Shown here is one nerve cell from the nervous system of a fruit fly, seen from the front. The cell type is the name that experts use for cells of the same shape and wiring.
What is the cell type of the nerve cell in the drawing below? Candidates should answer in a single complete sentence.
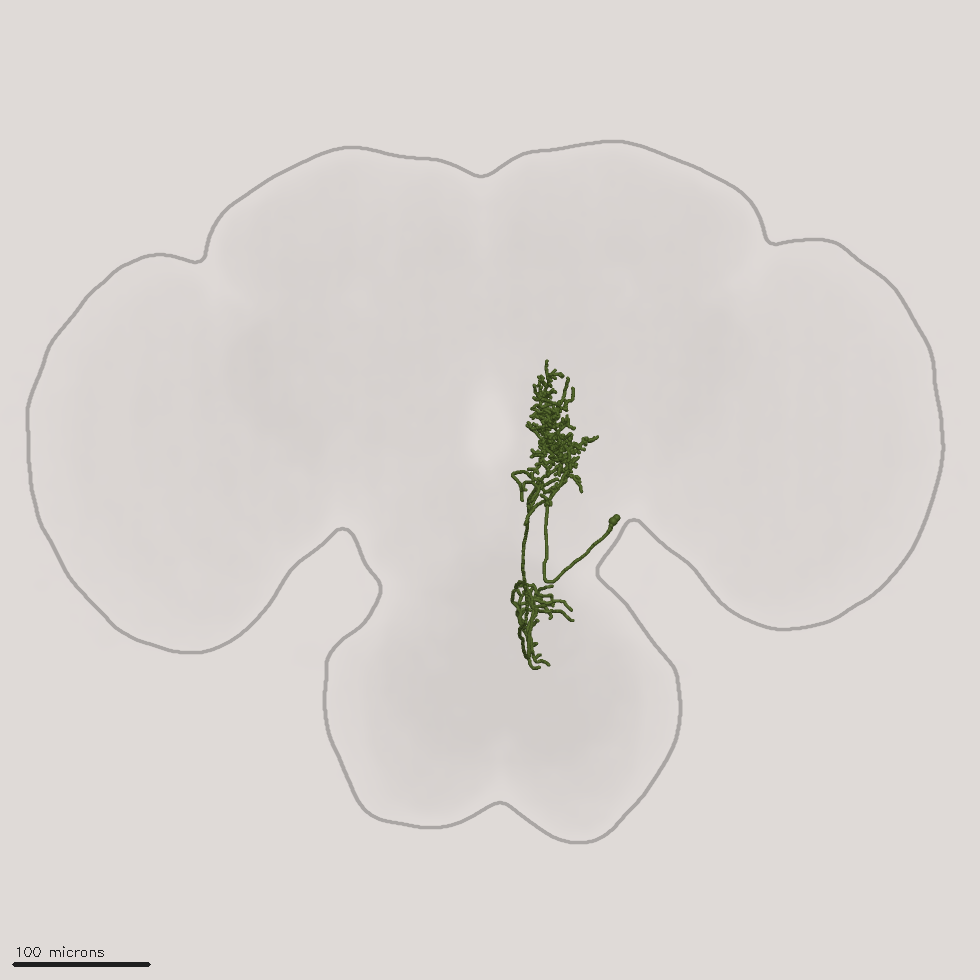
As a matter of cell type, the nerve cell is DNg04.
